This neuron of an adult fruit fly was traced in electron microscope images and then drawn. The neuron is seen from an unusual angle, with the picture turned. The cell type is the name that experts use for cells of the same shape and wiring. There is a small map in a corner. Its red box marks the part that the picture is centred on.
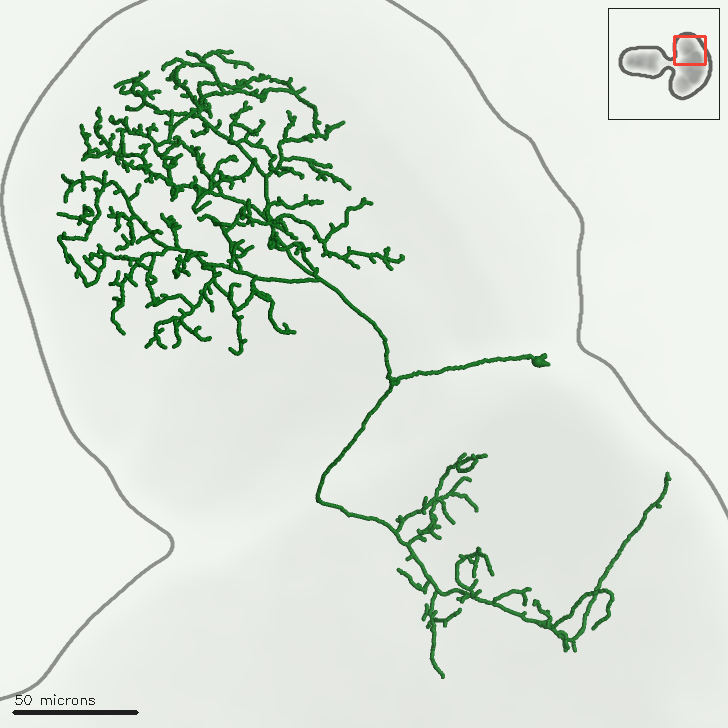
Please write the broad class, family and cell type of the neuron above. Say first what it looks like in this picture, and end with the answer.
Its cell body lies on the right of the picture. From top to bottom in the picture it spans about 250 microns. The picture shows more than a hundred branch ends. It is a visual projection neuron. The family is MeVP. It is of cell type MeVP41.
